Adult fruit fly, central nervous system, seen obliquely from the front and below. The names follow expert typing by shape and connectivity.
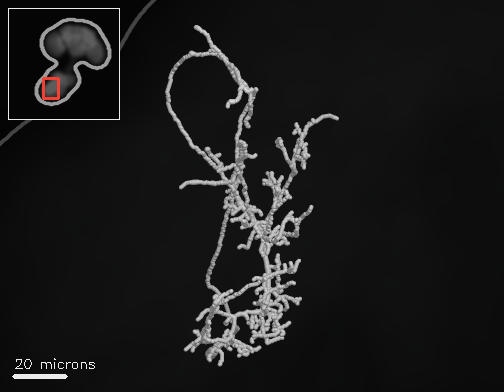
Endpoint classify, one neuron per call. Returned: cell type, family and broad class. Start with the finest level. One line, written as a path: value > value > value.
IN03A091 > hemilineage 03A > nerve-cord intrinsic neuron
